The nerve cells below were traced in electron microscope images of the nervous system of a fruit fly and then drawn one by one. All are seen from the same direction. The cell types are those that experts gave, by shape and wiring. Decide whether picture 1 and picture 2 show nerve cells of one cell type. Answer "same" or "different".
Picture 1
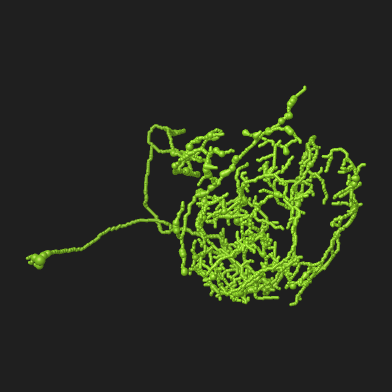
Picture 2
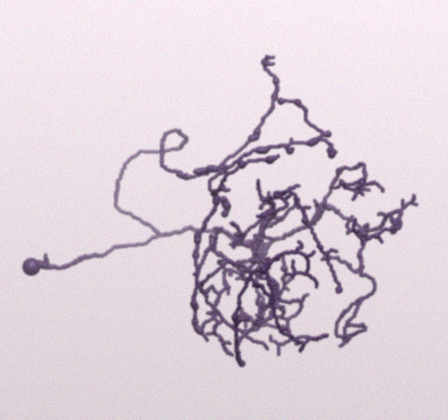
same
